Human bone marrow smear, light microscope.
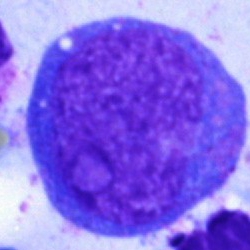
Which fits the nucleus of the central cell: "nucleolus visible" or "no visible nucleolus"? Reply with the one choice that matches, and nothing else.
Nucleolus visible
